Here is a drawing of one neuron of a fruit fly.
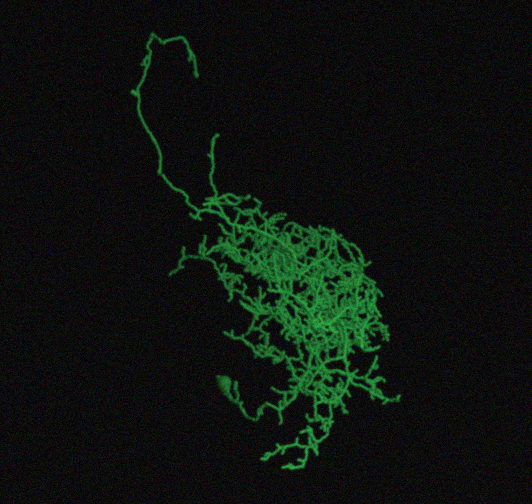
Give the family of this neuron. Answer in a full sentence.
The family is hemilineage VLPl&p2_lateral.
